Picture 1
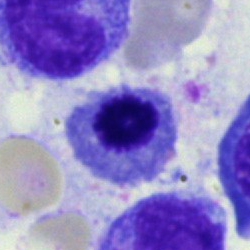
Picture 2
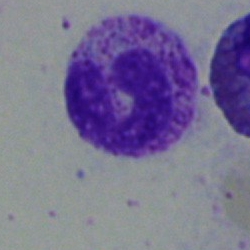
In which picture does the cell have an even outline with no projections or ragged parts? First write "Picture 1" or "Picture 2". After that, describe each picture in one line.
Picture 2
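In picture 1: The cell outline is irregular with a slightly ragged, fuzzy edge.
In picture 2: The cell has a round, evenly curved outline.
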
